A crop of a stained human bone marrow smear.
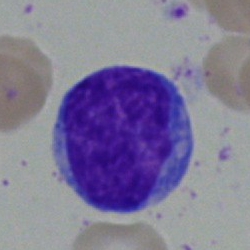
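Blast in a stained bone marrow smear. Its purple chromatin has a finely mottled pattern. The cytoplasm forms a narrow rim, broadest on the right side of the cell, and contains neither granules nor vacuoles.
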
